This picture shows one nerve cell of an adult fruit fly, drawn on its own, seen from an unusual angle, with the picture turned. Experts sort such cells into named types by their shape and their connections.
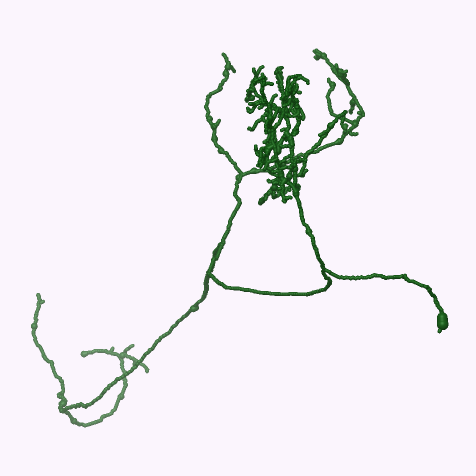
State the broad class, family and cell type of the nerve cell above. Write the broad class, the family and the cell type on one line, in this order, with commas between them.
central-brain intrinsic neuron, hemilineage VLPl&d1_dorsal, LHAV7b1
